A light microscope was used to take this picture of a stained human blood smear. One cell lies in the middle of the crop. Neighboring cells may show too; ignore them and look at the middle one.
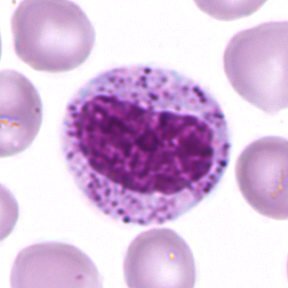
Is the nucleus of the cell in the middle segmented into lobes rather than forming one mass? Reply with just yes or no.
No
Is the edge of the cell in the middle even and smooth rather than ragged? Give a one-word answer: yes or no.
Yes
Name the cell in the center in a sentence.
In the central position of this crop, the cell is a metamyelocyte.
